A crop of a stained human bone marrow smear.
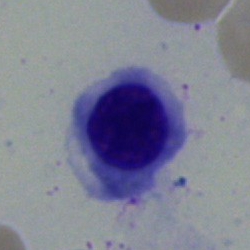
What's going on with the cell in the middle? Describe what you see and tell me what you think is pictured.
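Irregular, bulging and scalloped margins give this cell an uneven outline. Its nucleus stains dark purple, with dense chromatin. Blue cytoplasm forms a band that is broader on the lower-left side of the nucleus than on the upper-right side. This cell is an erythroblast.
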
